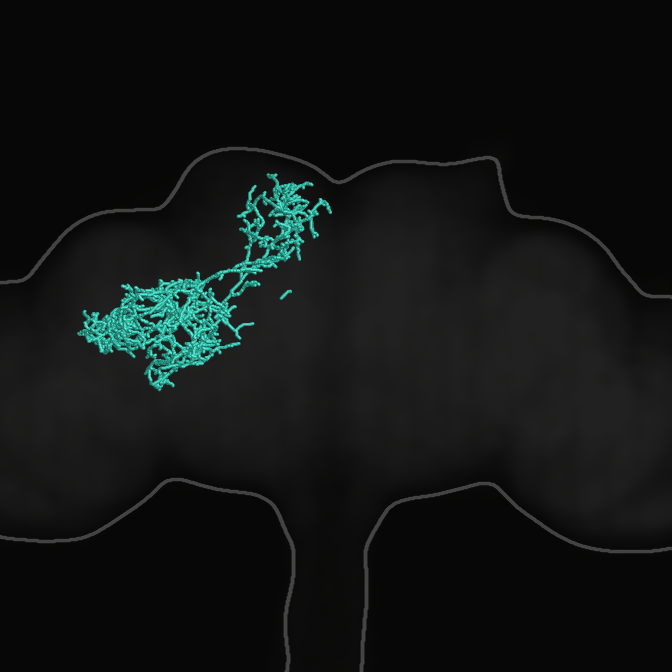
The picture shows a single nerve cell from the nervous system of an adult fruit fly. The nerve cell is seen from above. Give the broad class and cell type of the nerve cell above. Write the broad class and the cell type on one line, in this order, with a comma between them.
central-brain intrinsic neuron, SMP503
